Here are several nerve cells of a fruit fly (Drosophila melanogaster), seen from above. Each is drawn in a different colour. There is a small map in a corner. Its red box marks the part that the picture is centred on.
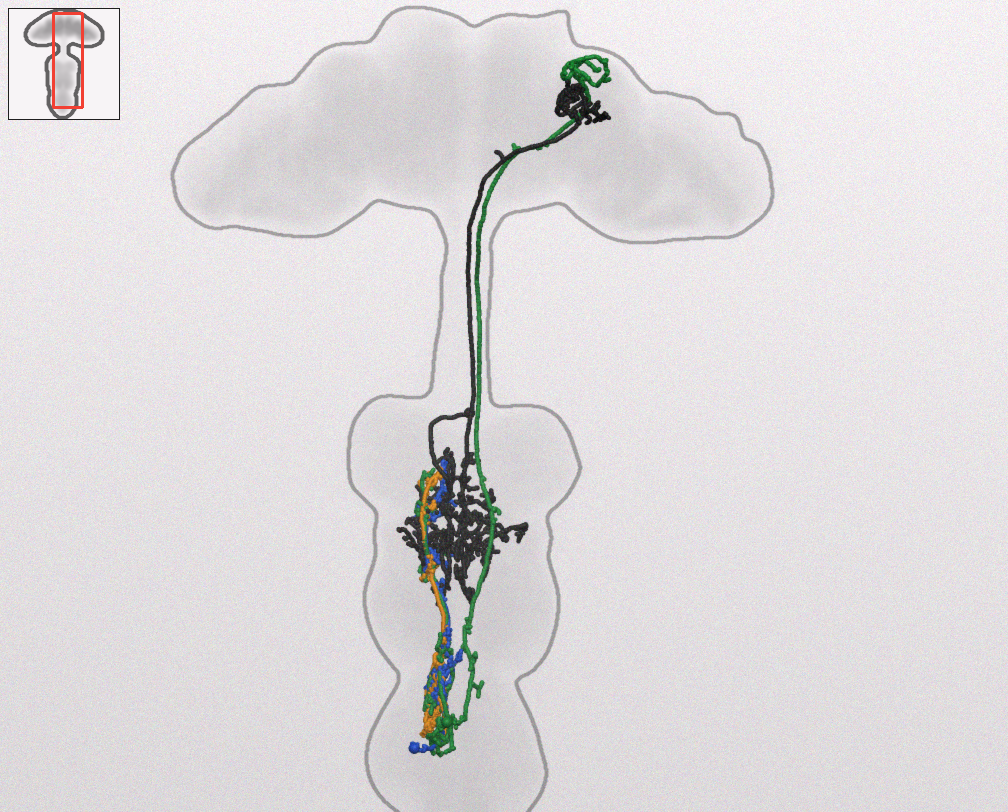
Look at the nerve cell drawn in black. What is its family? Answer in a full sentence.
The family is hemilineage 08B.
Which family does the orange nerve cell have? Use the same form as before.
The family is hemilineage 09A.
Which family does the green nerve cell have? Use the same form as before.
The family is hemilineage 23B.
